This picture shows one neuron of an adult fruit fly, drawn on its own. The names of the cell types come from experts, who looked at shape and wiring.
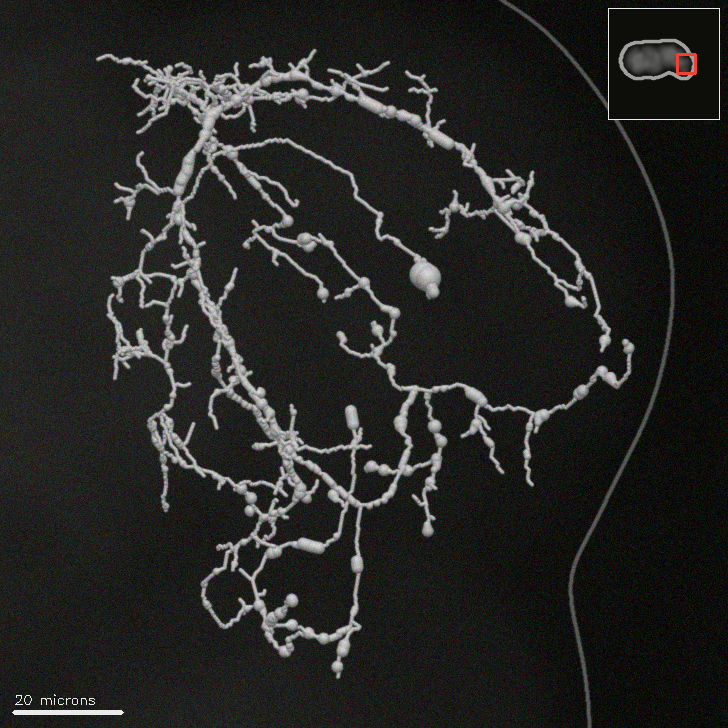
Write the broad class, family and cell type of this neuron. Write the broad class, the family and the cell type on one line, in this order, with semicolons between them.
nerve-cord intrinsic neuron; hemilineage 04B; IN04B068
